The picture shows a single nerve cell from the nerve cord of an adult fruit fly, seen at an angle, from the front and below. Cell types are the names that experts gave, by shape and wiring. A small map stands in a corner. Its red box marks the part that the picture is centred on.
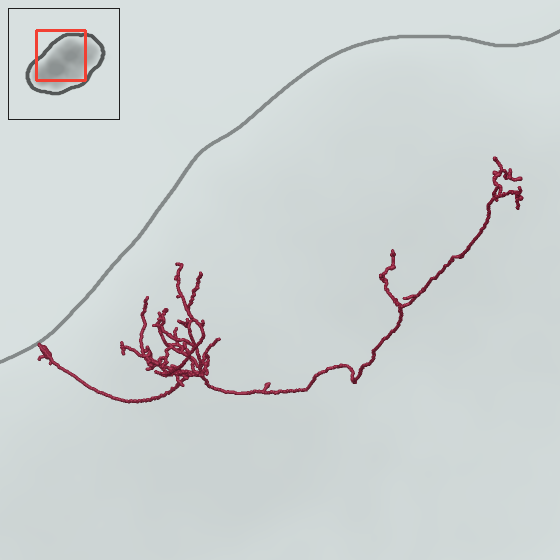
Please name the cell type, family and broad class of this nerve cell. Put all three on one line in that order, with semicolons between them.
IN07B100; hemilineage 07B; nerve-cord intrinsic neuron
